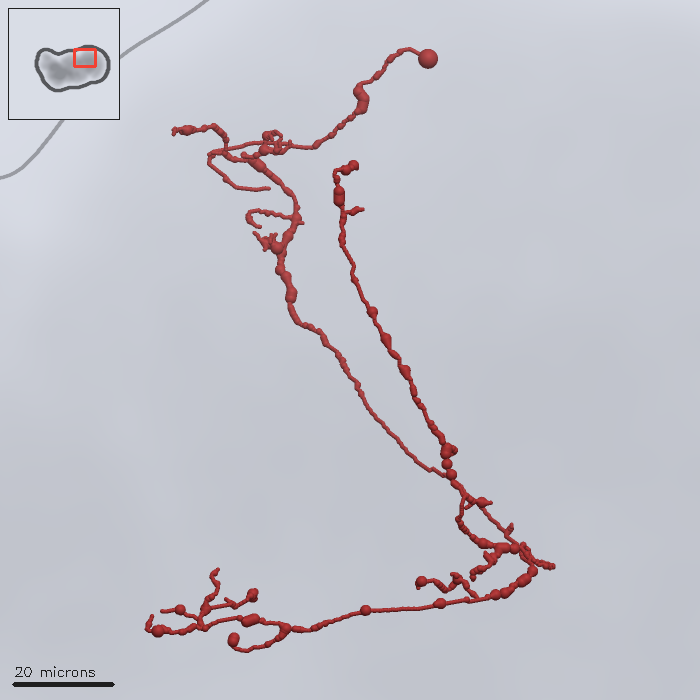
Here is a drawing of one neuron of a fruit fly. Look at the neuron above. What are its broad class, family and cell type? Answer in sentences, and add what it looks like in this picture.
It is a central-brain intrinsic neuron. Its family is called class Kenyon Cell. Its cell type is KCa'b'-m. Its cell body lies at the top of the picture. From top to bottom in the picture it spans about 120 microns.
